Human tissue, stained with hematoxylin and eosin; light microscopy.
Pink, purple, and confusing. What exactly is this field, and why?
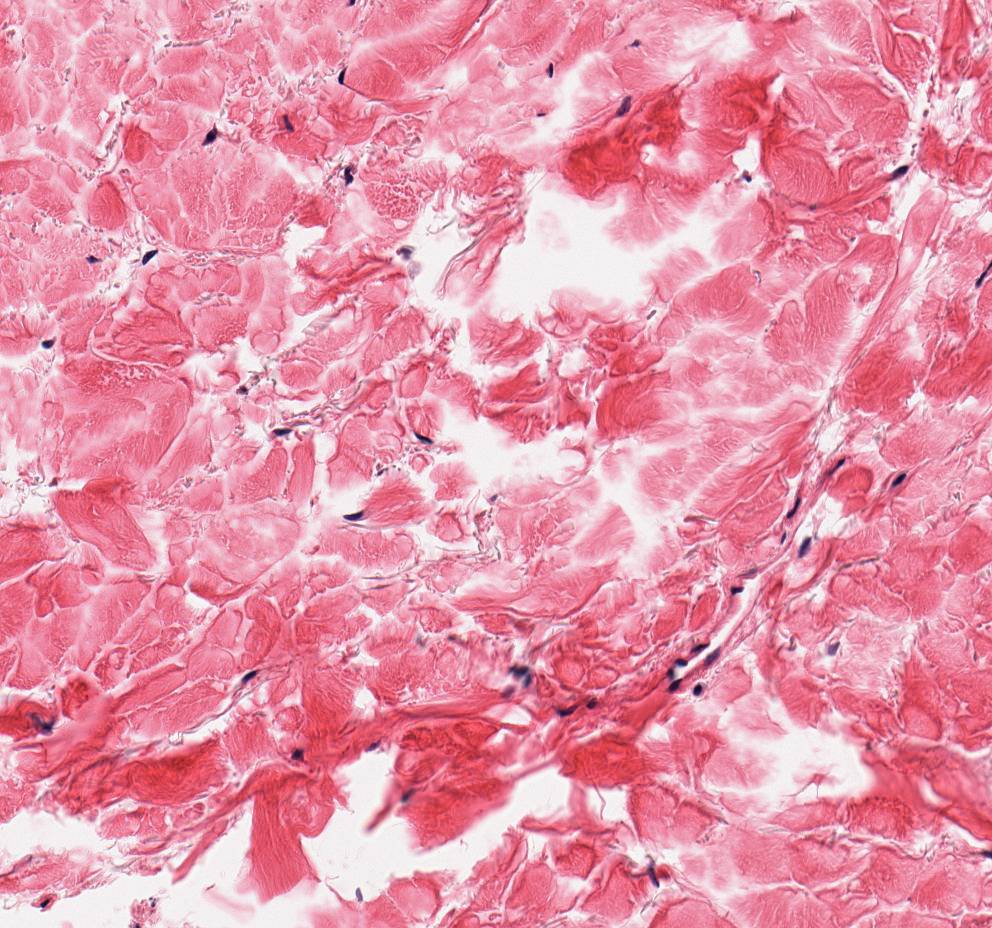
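The answer is dermis. Point one: eosinophilic fibre bundles, closely packed and cut in mixed planes and orientations, fill the whole field.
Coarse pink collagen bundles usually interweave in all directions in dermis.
Point two: nuclei are sparse, and those present are small, dark and spindle-shaped. Point three: sparse nuclei and mixed orientations set this apart from peripheral nerve.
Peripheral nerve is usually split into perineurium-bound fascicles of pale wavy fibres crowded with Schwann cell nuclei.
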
